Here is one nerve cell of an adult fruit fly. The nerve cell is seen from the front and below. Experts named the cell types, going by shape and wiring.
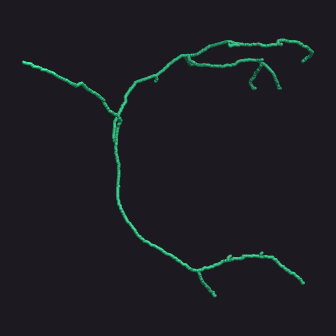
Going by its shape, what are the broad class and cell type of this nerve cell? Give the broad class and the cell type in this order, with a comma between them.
sensory neuron entering the nerve cord, SNxx26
